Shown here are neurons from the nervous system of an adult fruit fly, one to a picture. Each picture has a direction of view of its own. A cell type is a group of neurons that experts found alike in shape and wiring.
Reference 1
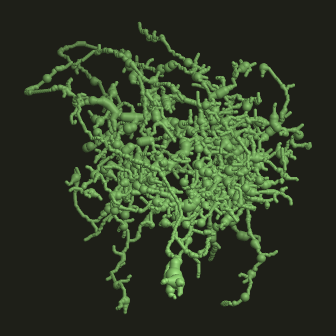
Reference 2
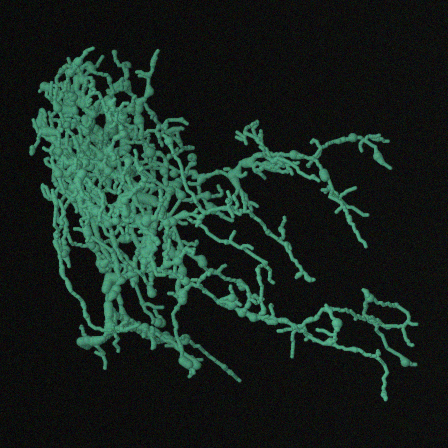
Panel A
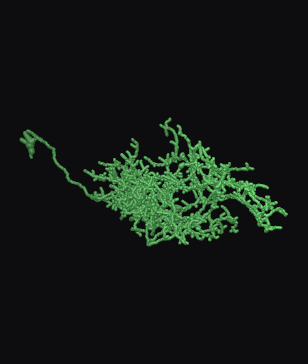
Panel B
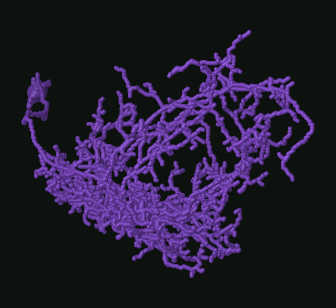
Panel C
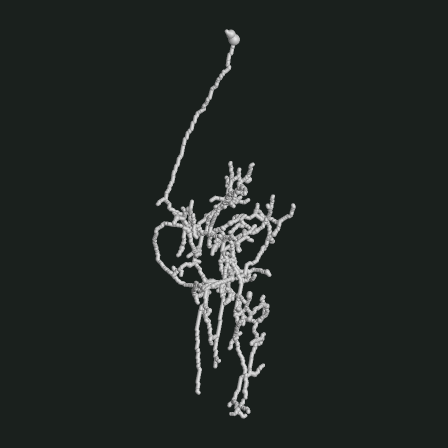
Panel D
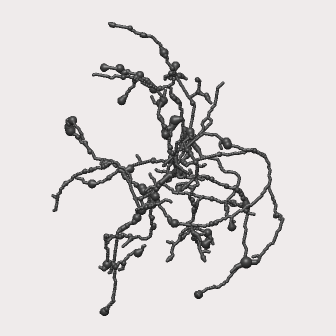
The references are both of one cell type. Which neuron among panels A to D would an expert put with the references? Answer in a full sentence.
Panel B is of the same cell type.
